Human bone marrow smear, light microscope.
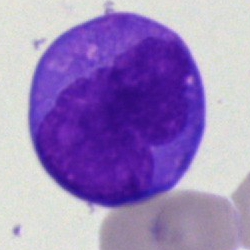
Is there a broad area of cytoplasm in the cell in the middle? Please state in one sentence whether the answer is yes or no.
No, what surrounds the nucleus is just a narrow rim of cytoplasm.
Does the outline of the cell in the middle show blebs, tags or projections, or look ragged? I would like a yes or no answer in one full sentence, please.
No, the cell does not have a rough edge, as its outline is smooth.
